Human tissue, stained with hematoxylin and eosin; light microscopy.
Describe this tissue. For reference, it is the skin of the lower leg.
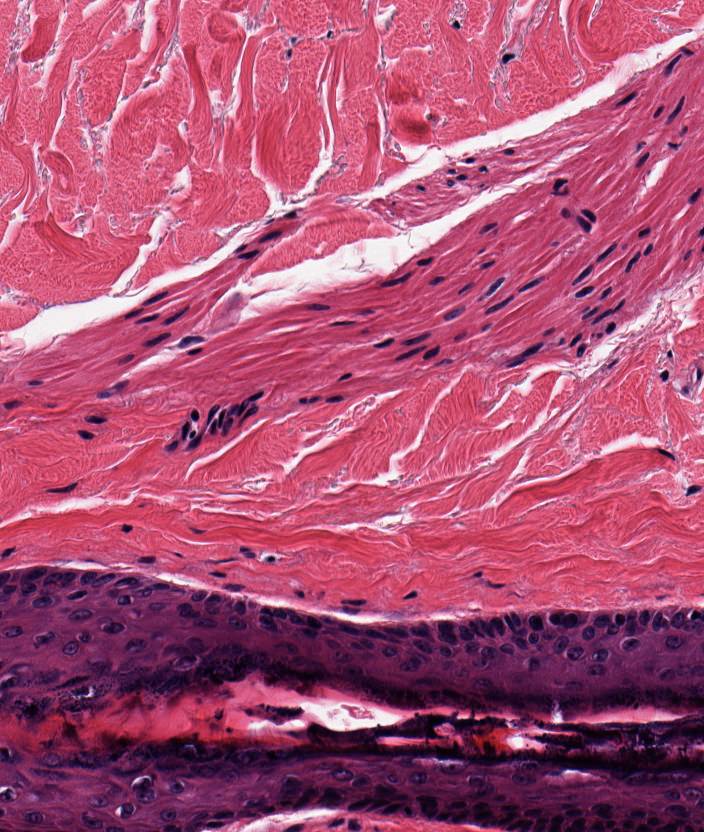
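Stratified squamous epithelium, crowded dark basal cells lining its upper border, meets fibrous tissue along a gently undulating boundary. Across the middle, wavy eosinophilic fibres with elongated nuclei run lower left to upper right, with a small cluster of dark nuclei left of centre.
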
